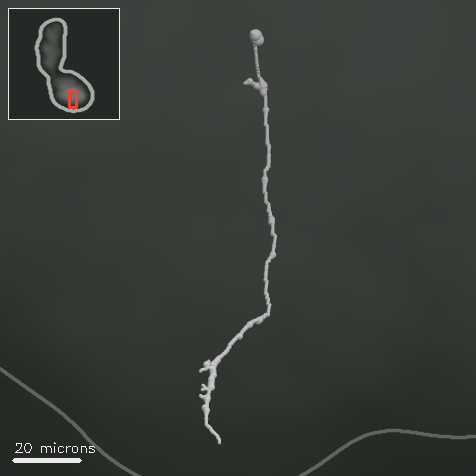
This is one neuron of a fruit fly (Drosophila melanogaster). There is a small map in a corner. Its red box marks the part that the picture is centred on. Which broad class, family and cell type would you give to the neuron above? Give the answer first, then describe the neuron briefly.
Its broad class is optic-lobe intrinsic neuron. Its family is L. It is of cell type L1. From top to bottom in the picture it spans about 130 microns. It has a dozen or fewer branch ends.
